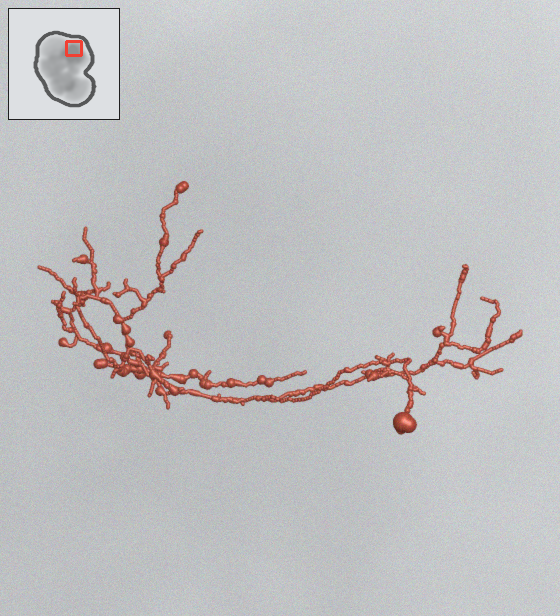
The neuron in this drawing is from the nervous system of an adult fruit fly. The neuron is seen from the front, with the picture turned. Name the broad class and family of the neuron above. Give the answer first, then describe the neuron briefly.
It is a nerve-cord intrinsic neuron. Its family is hemilineage 08A. The picture shows dozens of branch ends. In this view it is wider than it is tall.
